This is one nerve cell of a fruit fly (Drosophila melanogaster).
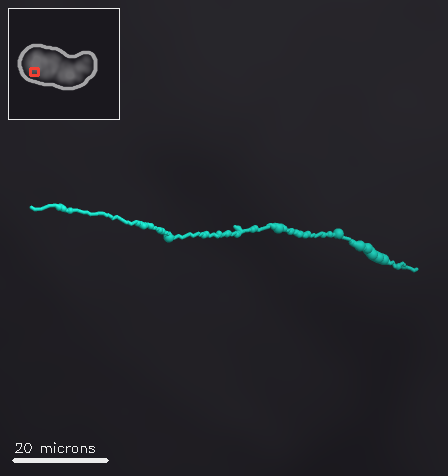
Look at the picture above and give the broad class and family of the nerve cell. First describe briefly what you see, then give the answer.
No cell body is drawn. By the scale bar it is about 85 microns wide in this view. It has a dozen or fewer branch ends. This is a sensory neuron entering the brain. Its family is called class mechanosensory.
